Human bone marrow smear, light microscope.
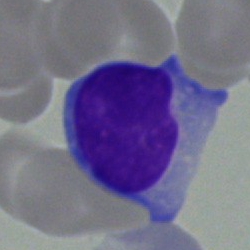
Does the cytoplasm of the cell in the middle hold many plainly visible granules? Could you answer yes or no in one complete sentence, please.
No, there is no granule to be seen in the cell's cytoplasm.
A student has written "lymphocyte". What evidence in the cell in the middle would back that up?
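Let's start with the nucleus of this lymphocyte: it sits toward the left, and most of the cytoplasm lies to its right.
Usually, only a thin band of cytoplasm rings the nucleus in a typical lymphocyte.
So this one-sided spread of cytoplasm is the part that sits less comfortably with the name. The chromatin stains deep purple all through the nucleus. In its interior the cytoplasm is a pale greyish blue, and along its outer edge it turns a darker blue.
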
